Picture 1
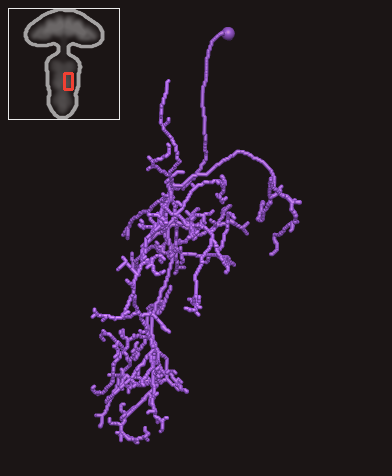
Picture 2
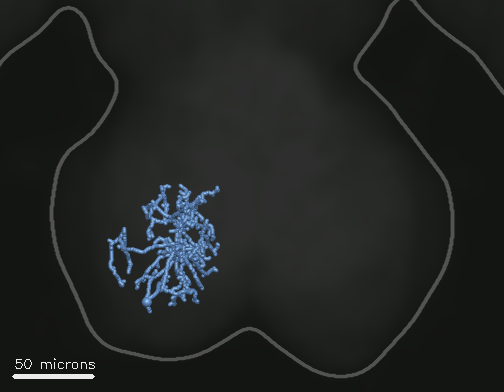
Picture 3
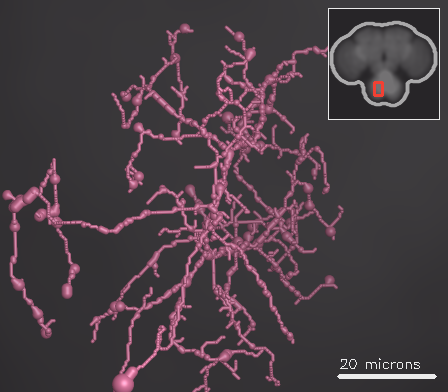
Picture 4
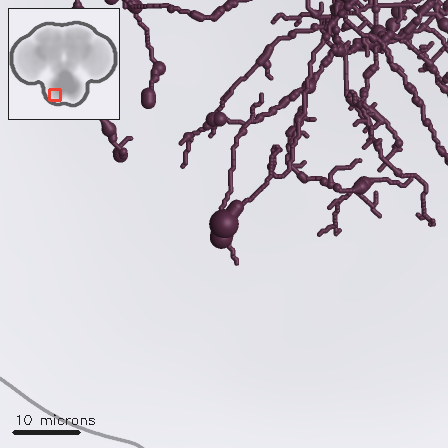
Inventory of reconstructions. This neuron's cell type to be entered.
IN16B083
